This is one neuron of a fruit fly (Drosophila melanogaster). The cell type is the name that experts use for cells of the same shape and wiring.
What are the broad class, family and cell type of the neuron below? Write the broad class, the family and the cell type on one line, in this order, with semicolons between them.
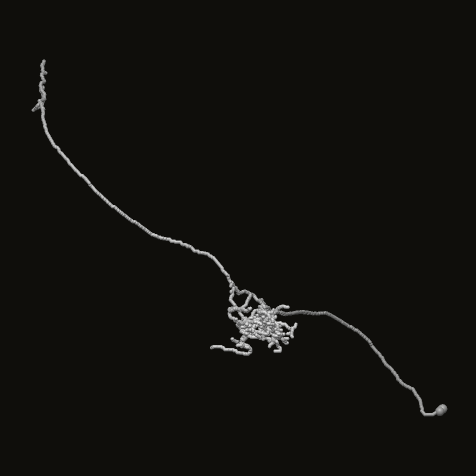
central-brain intrinsic neuron; hemilineage LB5; PRW017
